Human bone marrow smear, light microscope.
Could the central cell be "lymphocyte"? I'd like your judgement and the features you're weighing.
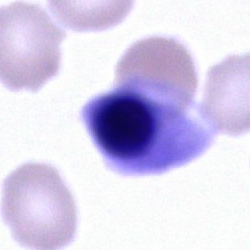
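What you've got is a nucleus stained very dark, almost black-violet, and evenly dense, with no nucleoli, no granules in the cytoplasm, and an irregular, somewhat angular outline; a pale red cell overlaps its upper edge.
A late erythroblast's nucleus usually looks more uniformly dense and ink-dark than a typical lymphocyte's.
That evenly dense, near-black nucleus sides with erythroblast and against lymphocyte. So lymphocyte doesn't fit: it's an erythroblast.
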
